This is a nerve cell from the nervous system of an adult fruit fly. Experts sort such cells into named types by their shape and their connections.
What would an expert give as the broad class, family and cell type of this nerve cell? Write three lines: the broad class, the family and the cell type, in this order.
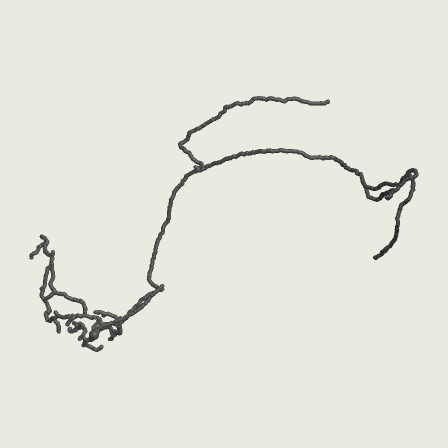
visual projection neuron
LoVP
LoVP3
